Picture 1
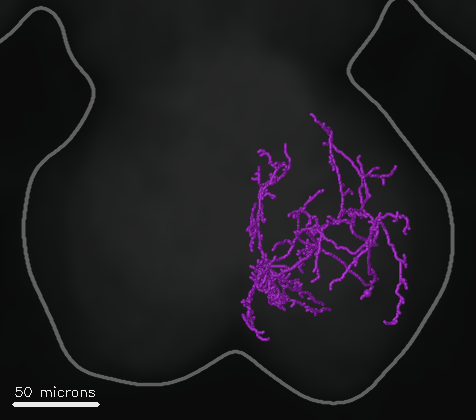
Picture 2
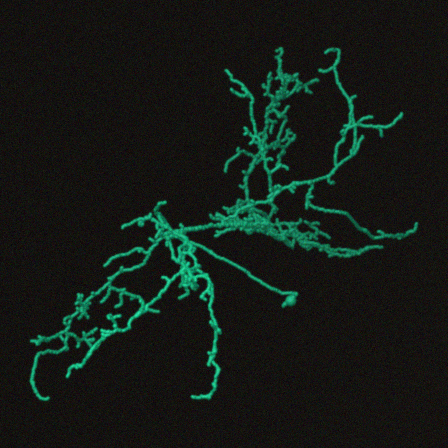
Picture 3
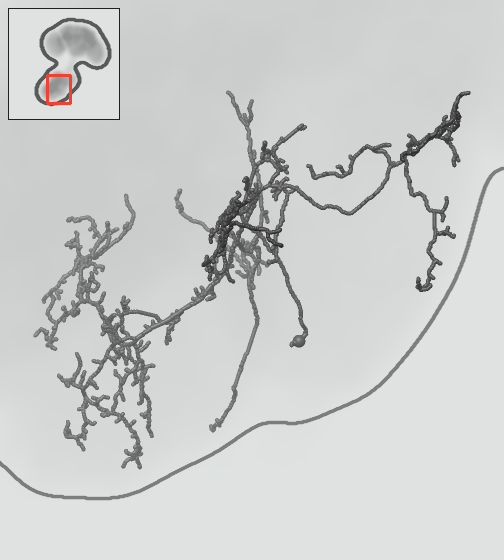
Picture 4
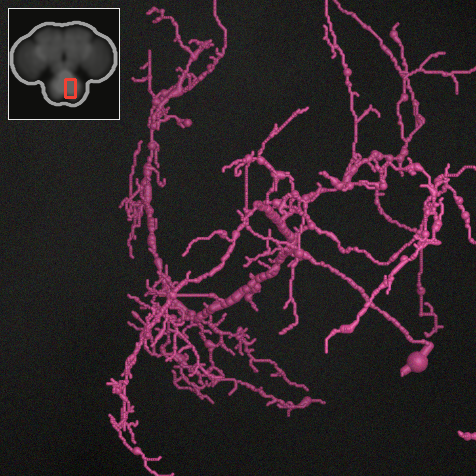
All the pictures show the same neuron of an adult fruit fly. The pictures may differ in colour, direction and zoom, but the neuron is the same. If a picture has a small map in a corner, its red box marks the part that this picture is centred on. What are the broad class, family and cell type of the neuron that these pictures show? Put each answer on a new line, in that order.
nerve-cord intrinsic neuron
hemilineage 03A
IN03A052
